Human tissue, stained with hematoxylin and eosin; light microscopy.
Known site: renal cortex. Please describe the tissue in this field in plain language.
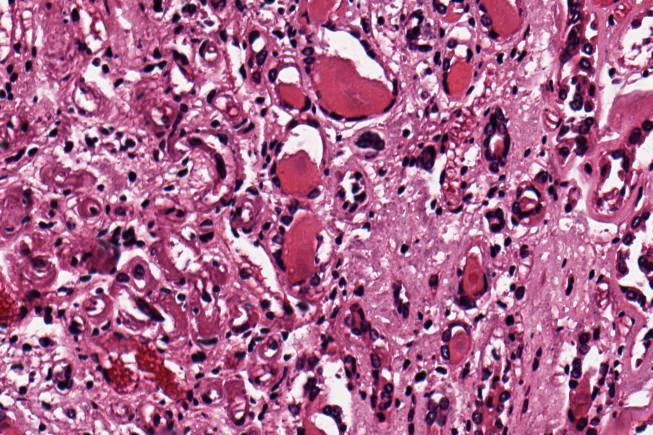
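Look: many small, closely set tubules fill this field, with pale stroma separating them. Most are lined by a single layer of low, flattened epithelial cells. Scattered through the stroma are small dark round nuclei; clusters of red blood cells lie near the lower left edge.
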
